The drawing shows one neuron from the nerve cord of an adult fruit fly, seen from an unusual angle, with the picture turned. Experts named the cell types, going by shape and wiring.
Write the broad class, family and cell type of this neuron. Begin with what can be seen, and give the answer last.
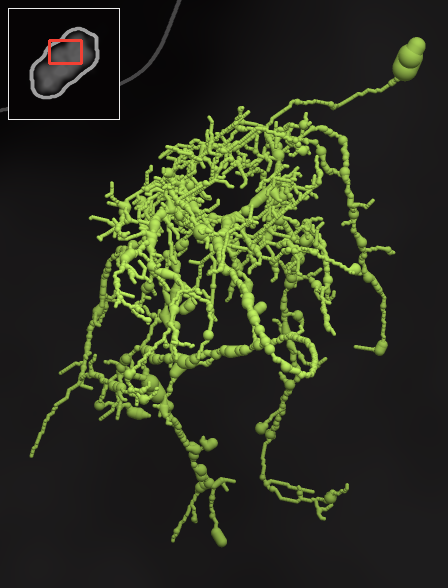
More than a hundred branch ends can be seen. As drawn here it is taller than it is wide. Its broad class is nerve-cord intrinsic neuron. The family is hemilineage 17A. It is of cell type IN17A049.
